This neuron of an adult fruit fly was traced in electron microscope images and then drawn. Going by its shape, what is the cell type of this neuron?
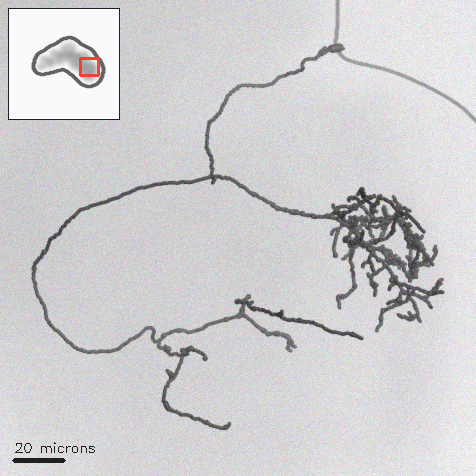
AVLP455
